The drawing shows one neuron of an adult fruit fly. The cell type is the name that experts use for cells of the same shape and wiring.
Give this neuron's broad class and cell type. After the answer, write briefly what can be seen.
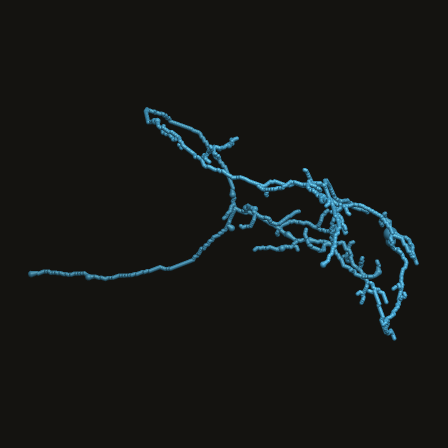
Its broad class is central-brain intrinsic neuron. The cell type is CB4023. Dozens of branch ends can be seen. As drawn here it is wider than it is tall.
